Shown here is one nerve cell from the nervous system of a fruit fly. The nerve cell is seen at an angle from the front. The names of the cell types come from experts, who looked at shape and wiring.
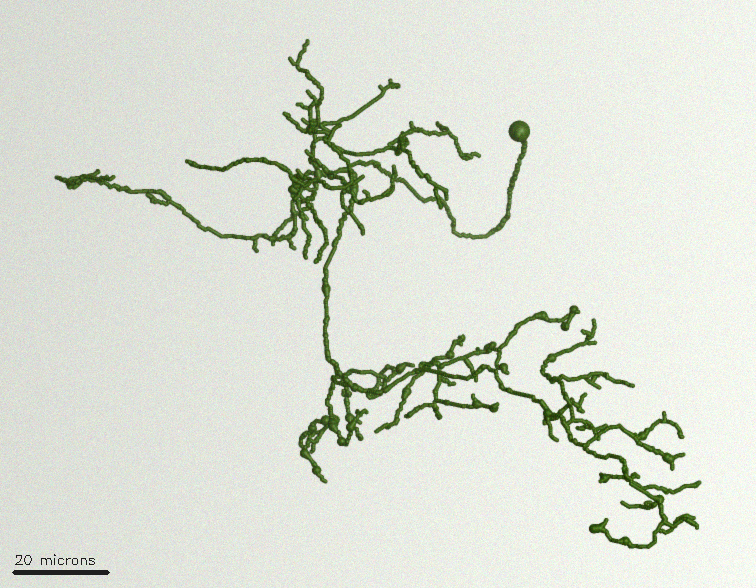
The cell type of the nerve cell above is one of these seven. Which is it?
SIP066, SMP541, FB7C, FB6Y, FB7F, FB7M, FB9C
FB6Y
